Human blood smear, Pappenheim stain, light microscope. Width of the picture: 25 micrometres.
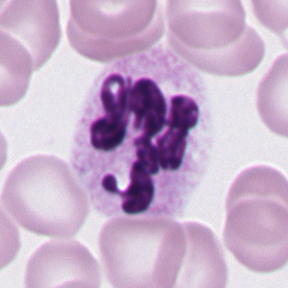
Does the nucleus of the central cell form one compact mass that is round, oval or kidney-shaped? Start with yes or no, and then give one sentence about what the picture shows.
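No. The nucleus is split into many separate lobes rather than being one solid mass.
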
